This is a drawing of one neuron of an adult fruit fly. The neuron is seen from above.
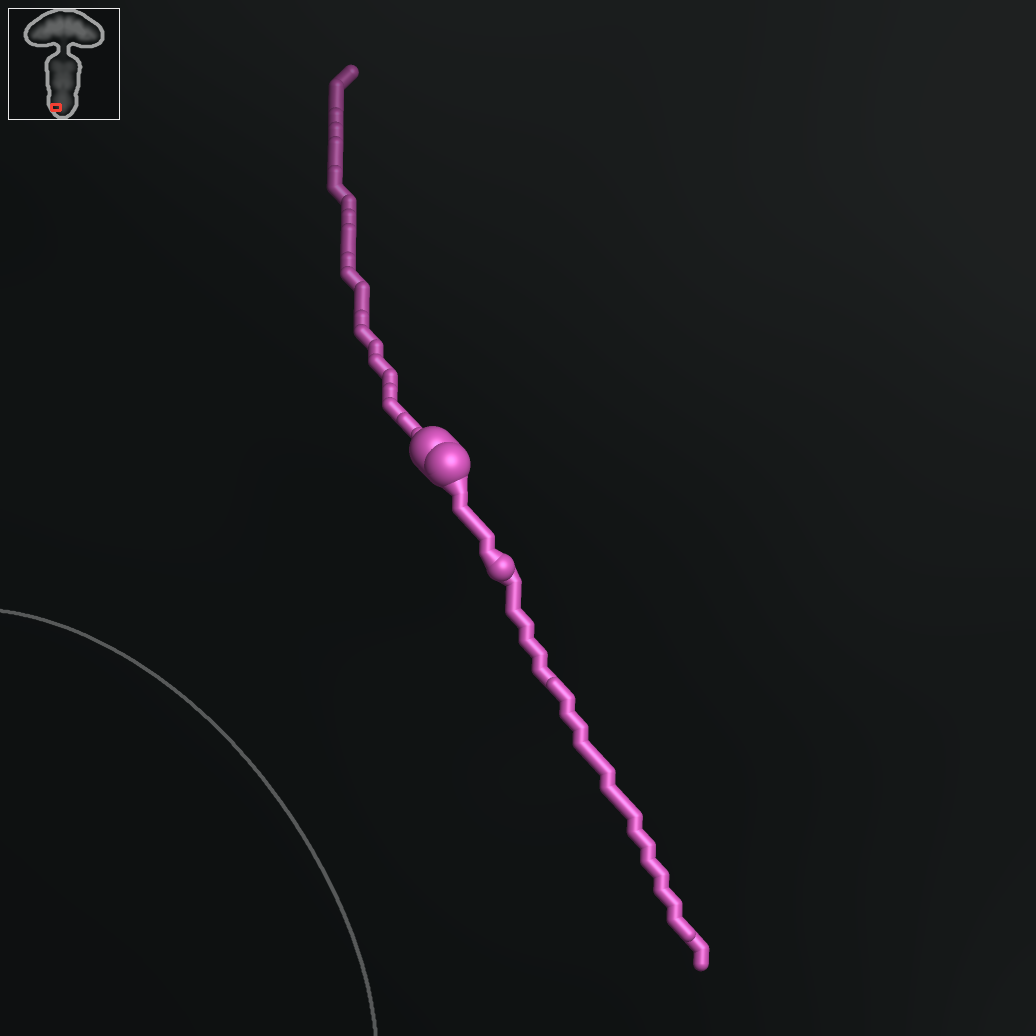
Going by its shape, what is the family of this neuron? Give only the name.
class mechanosensory tactile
